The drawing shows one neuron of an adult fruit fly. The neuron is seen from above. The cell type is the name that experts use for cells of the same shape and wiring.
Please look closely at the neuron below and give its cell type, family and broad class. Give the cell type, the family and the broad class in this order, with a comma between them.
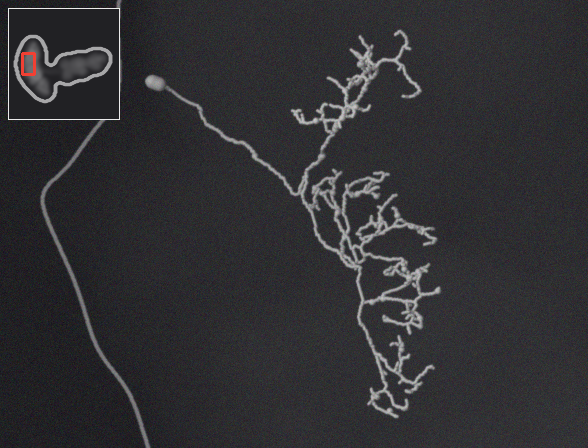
FB7G, hemilineage AOTUv4_ventral, central-brain intrinsic neuron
